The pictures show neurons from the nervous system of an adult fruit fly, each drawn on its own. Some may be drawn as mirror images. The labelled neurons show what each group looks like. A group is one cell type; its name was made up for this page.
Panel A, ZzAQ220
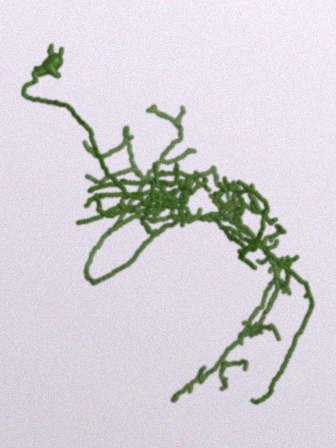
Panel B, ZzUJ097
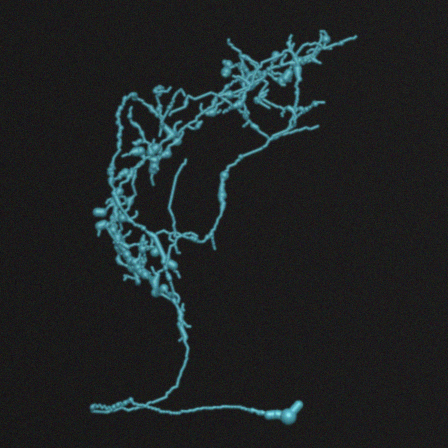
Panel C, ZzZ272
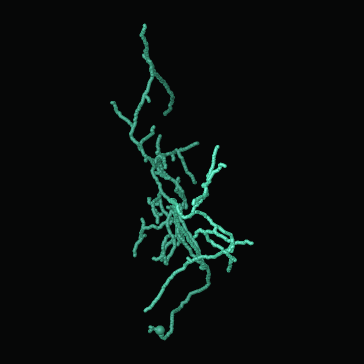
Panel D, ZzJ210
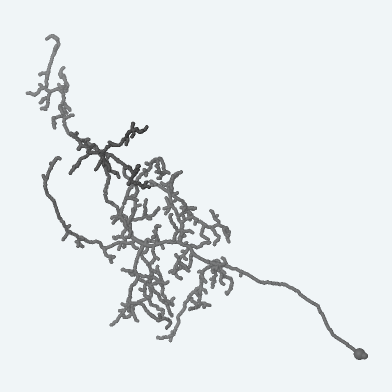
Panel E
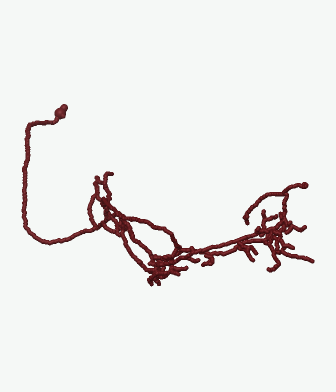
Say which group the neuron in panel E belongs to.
ZzUJ097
